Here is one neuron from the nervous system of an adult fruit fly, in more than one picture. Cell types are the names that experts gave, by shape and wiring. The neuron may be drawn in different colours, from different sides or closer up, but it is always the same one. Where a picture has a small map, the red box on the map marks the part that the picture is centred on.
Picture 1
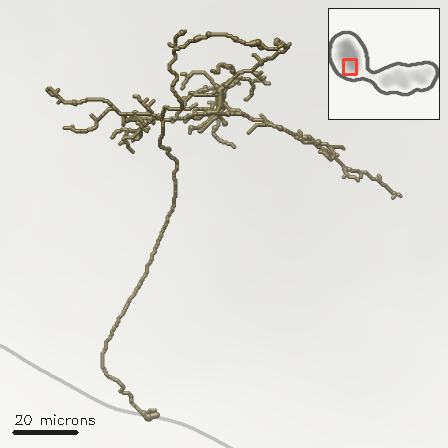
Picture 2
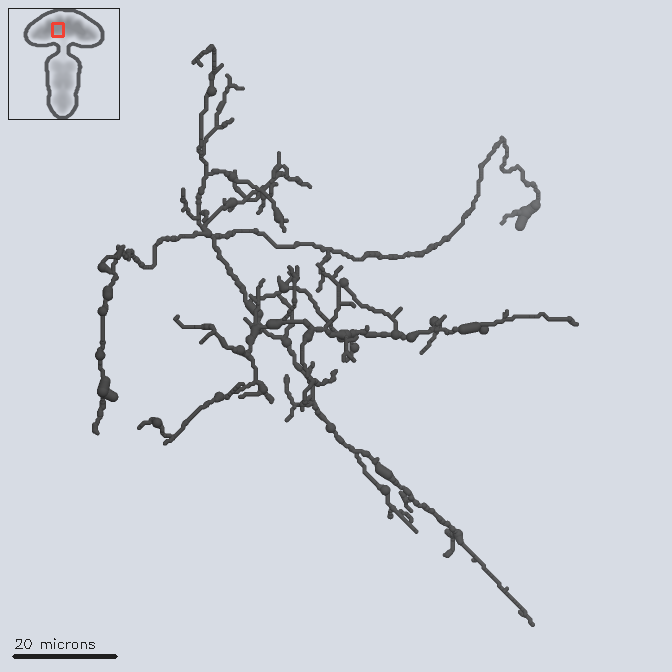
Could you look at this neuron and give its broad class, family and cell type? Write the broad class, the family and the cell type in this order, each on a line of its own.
central-brain intrinsic neuron
hemilineage MX3
CB2440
